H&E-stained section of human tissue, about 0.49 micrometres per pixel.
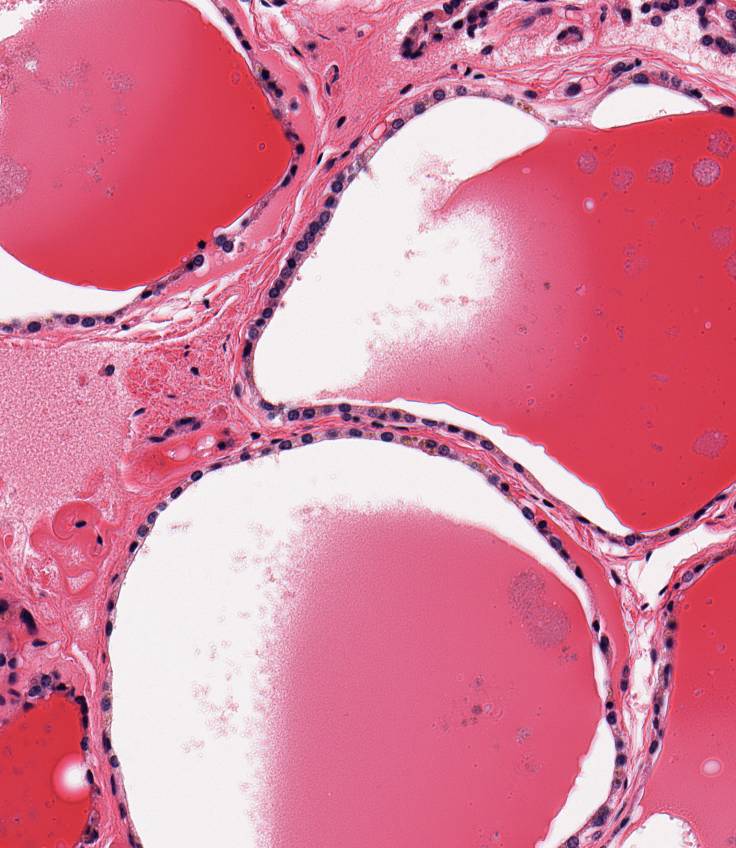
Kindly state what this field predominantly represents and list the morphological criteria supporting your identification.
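Structure: thyroid follicle. Lining: a single layer of flattened to low cuboidal epithelial cells, with small dark round to oval nuclei in one row along the wall.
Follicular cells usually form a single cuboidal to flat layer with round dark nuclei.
Septa between follicles: thin, pink, fibrous, few cells.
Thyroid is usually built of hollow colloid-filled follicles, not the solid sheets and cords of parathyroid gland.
Colloid in the large right-hand follicle: scattered pale round spots.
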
